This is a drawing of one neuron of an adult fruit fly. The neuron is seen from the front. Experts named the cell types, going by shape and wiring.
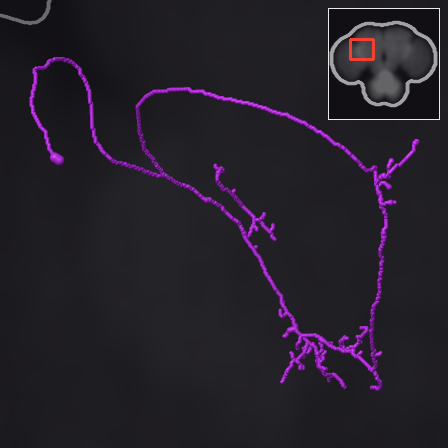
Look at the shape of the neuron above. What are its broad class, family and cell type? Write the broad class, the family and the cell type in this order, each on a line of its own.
central-brain intrinsic neuron
hemilineage SLPa&l1_lateral
CB2873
